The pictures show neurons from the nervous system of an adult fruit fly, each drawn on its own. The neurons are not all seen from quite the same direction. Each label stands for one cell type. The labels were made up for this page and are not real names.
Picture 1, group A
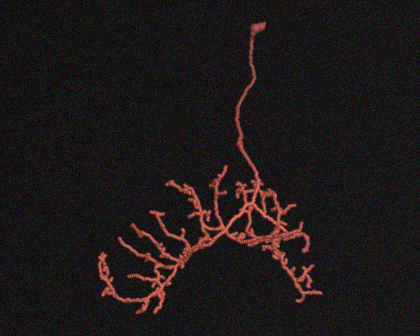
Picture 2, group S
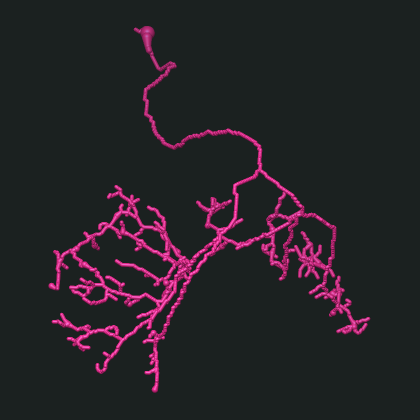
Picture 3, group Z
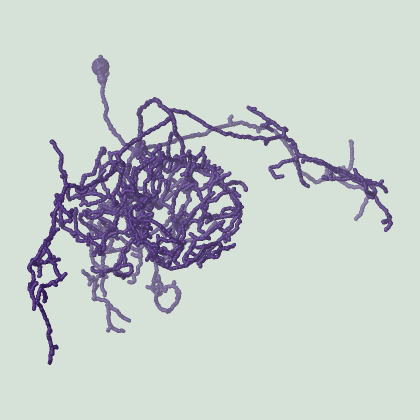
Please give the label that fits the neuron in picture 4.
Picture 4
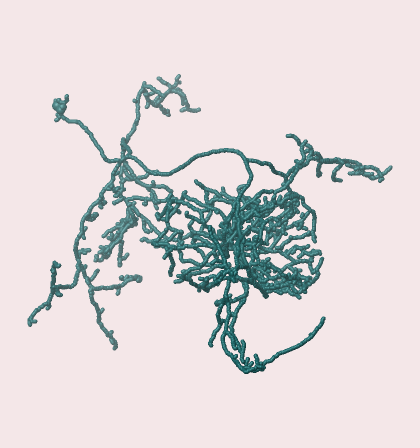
group Z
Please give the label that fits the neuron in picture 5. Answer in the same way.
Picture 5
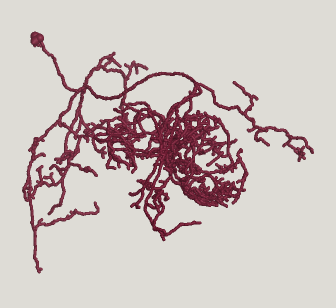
group Z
